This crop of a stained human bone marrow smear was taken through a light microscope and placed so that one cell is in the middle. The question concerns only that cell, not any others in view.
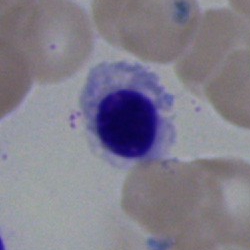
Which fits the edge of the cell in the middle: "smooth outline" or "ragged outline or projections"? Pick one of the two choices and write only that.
Ragged outline or projections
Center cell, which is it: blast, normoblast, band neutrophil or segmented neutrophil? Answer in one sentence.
By classification, the middle cell of this crop is a normoblast.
